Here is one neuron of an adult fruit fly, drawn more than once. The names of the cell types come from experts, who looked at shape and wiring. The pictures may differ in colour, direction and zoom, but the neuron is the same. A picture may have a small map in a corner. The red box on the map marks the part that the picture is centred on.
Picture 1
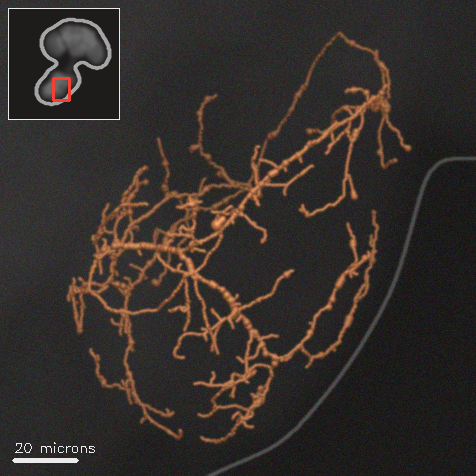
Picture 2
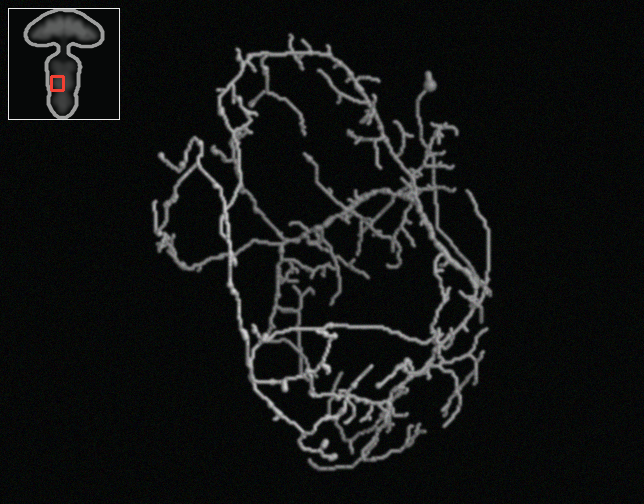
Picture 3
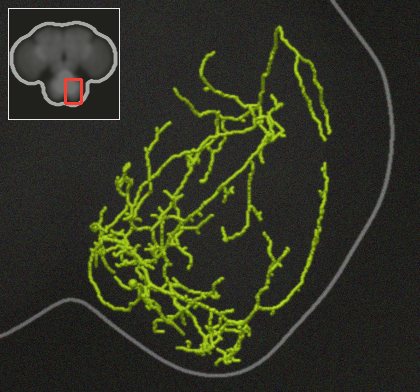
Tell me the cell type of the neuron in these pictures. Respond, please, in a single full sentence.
This neuron is an instance of the cell type IN04B049_c.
